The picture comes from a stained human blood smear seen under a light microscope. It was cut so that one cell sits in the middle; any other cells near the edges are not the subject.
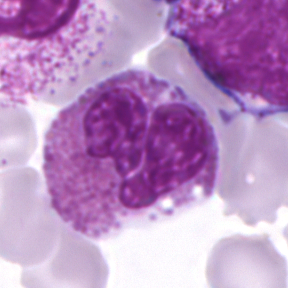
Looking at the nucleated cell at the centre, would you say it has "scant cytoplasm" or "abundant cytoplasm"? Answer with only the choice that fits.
Abundant cytoplasm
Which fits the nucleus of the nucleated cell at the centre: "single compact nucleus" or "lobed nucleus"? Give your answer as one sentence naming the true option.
In this cell, the nucleus is divided into separate lobes.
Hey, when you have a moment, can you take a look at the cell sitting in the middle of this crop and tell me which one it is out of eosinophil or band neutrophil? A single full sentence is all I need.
The cell positioned in the middle of the field is an eosinophil.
